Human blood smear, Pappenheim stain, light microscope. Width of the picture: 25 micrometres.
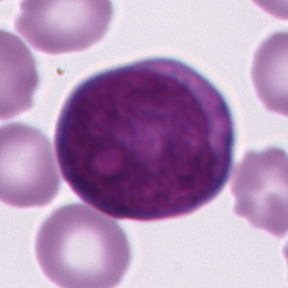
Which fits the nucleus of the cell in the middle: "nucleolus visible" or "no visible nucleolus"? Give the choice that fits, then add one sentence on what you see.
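Nucleolus visible. A pale round nucleolus lies in the lower left part of the nucleus.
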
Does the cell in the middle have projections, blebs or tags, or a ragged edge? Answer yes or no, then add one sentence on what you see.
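No. The outline of the cell is round and smooth.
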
